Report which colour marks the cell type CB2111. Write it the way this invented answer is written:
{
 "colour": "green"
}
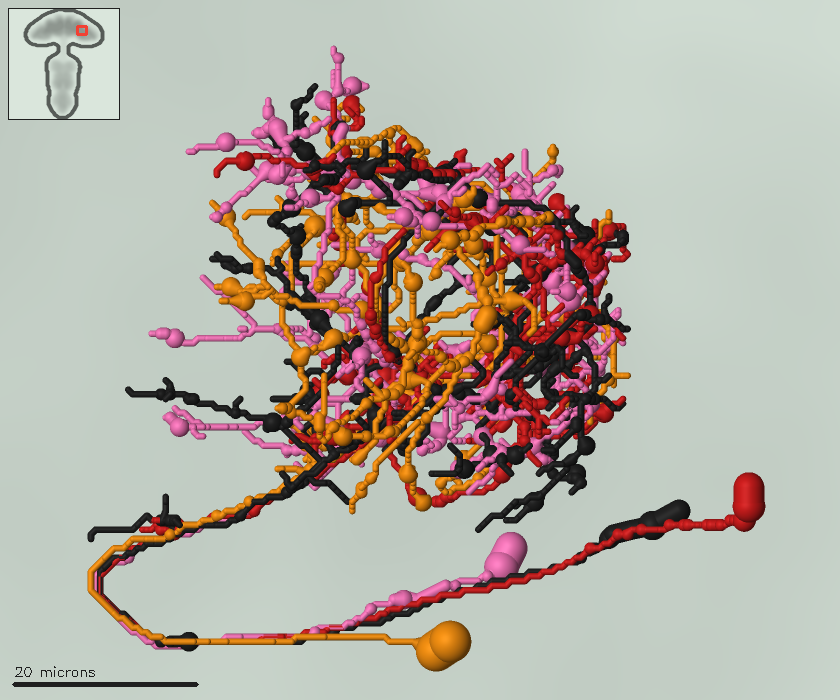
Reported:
{
 "colour": "pink"
}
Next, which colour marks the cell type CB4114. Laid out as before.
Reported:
{
 "colour": "red"
}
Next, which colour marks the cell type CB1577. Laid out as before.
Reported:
{
 "colour": "black"
}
